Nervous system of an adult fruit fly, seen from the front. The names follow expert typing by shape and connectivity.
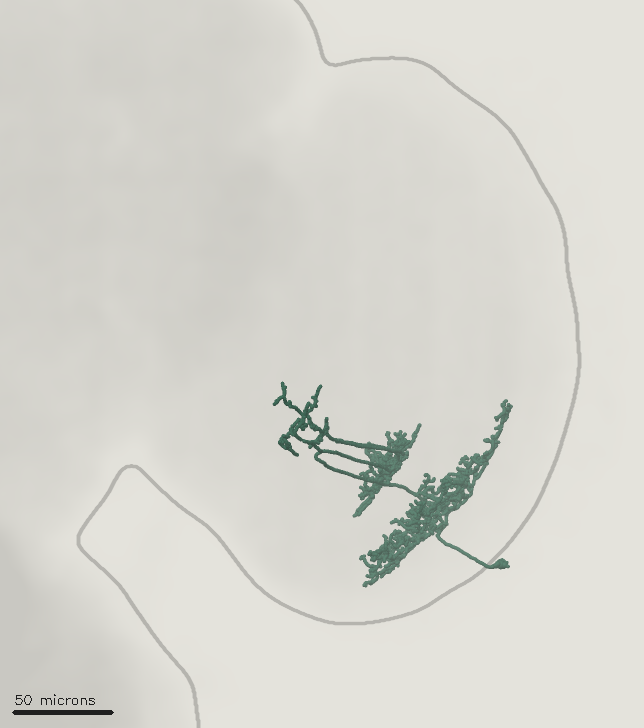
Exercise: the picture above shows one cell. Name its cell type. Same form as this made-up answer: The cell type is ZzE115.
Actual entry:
The cell type is TmY16.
